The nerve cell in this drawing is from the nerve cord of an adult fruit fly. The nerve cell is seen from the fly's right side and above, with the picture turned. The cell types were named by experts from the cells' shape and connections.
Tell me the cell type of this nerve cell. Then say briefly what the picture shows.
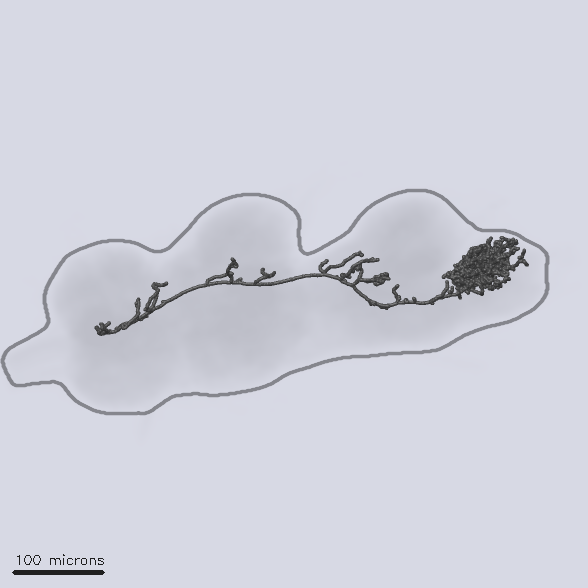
It is of cell type INXXX126. This is a nerve-cord intrinsic neuron. By the scale bar it is about 500 microns wide in this view. As drawn here it is more than twice as wide as it is tall.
